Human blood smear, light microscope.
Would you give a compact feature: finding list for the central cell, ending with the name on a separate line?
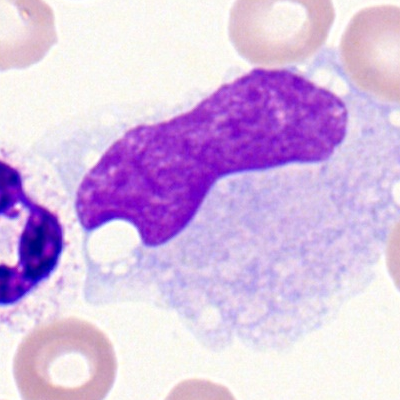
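Nucleus: elongated, curved, lying across the upper cell
Cytoplasm: abundant, pale grey-blue, filling most of the lower and right part
Vacuole: large, clear, against the lower-left nuclear edge
Texture: faintly granular ground-glass, no coarse dark granules
Cell type: monocyte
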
